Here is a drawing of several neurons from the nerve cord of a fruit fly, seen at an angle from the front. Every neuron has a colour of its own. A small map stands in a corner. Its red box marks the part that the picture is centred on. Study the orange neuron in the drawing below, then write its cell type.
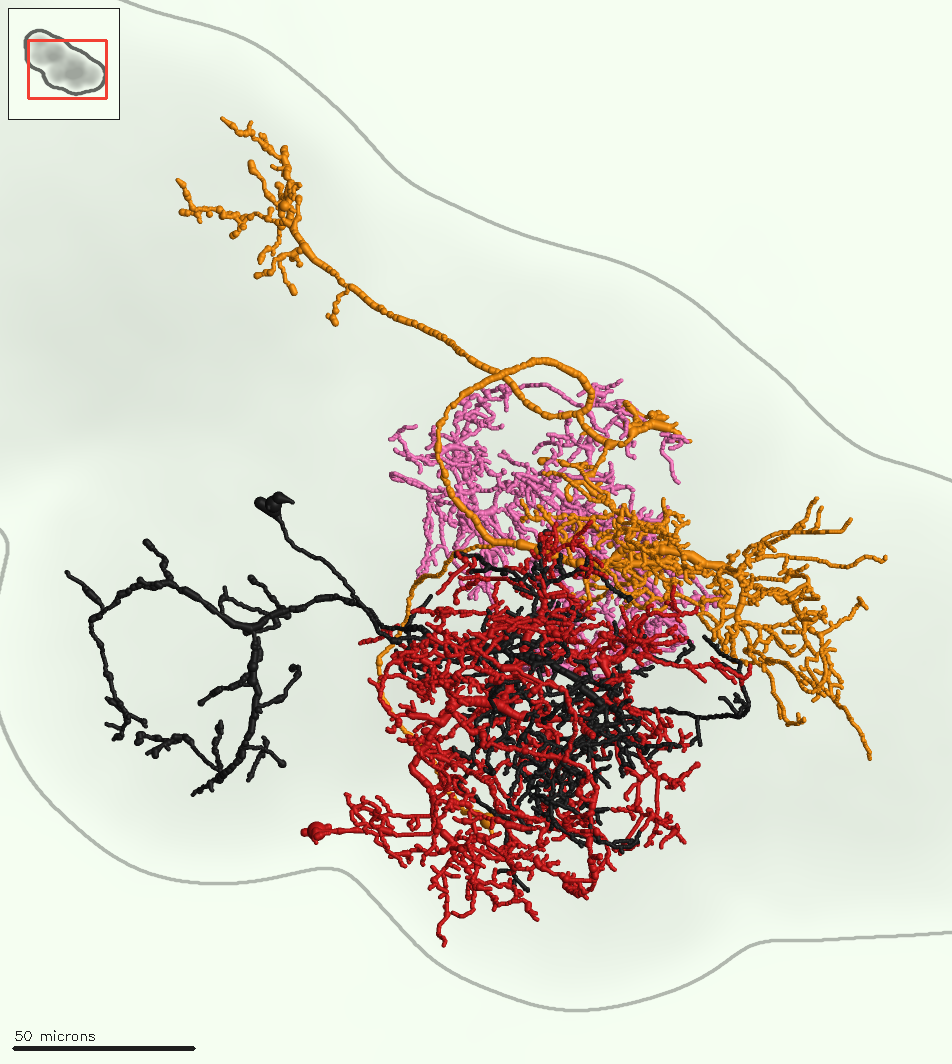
IN06B022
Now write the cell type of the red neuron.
IN20A.22A002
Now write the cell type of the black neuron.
IN11A003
